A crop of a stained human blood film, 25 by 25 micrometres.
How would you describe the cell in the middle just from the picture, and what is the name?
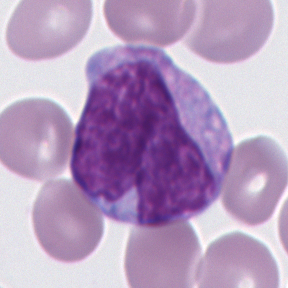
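First, the nucleus is deeply cleft by a groove running from top to bottom. Second, its chromatin is finely mottled rather than clumped into coarse dark masses. Third, no distinct nucleolus shows. Fourth, the cytoplasm has no coarse granules. The cell is an atypical promyelocyte.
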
